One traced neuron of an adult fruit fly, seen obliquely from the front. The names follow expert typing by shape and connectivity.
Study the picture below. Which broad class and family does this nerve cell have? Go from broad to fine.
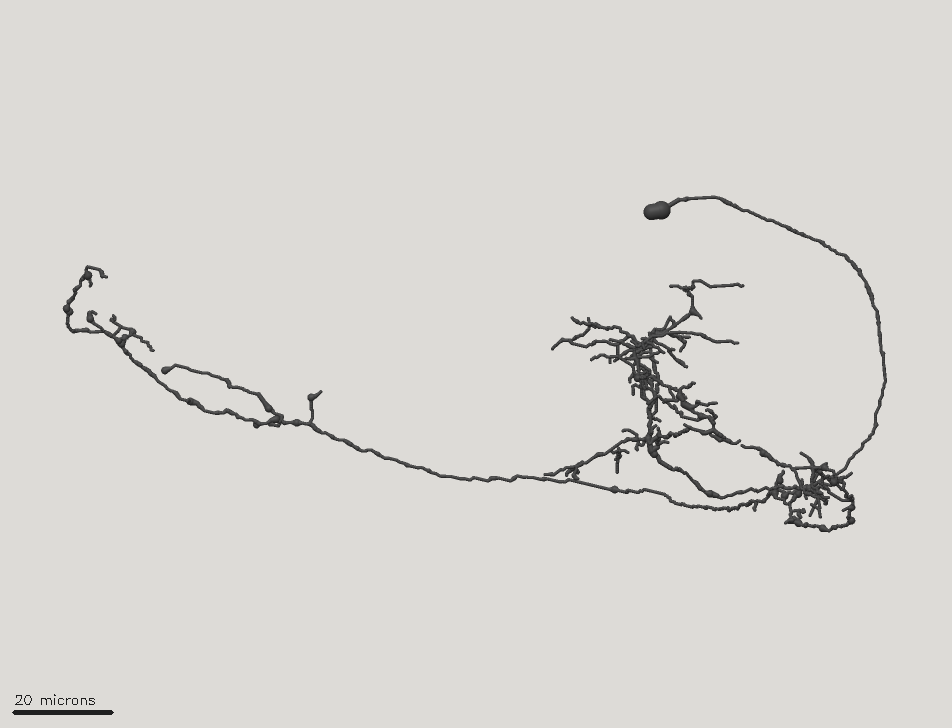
central-brain intrinsic neuron; hemilineage SMPp&v1_posterior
